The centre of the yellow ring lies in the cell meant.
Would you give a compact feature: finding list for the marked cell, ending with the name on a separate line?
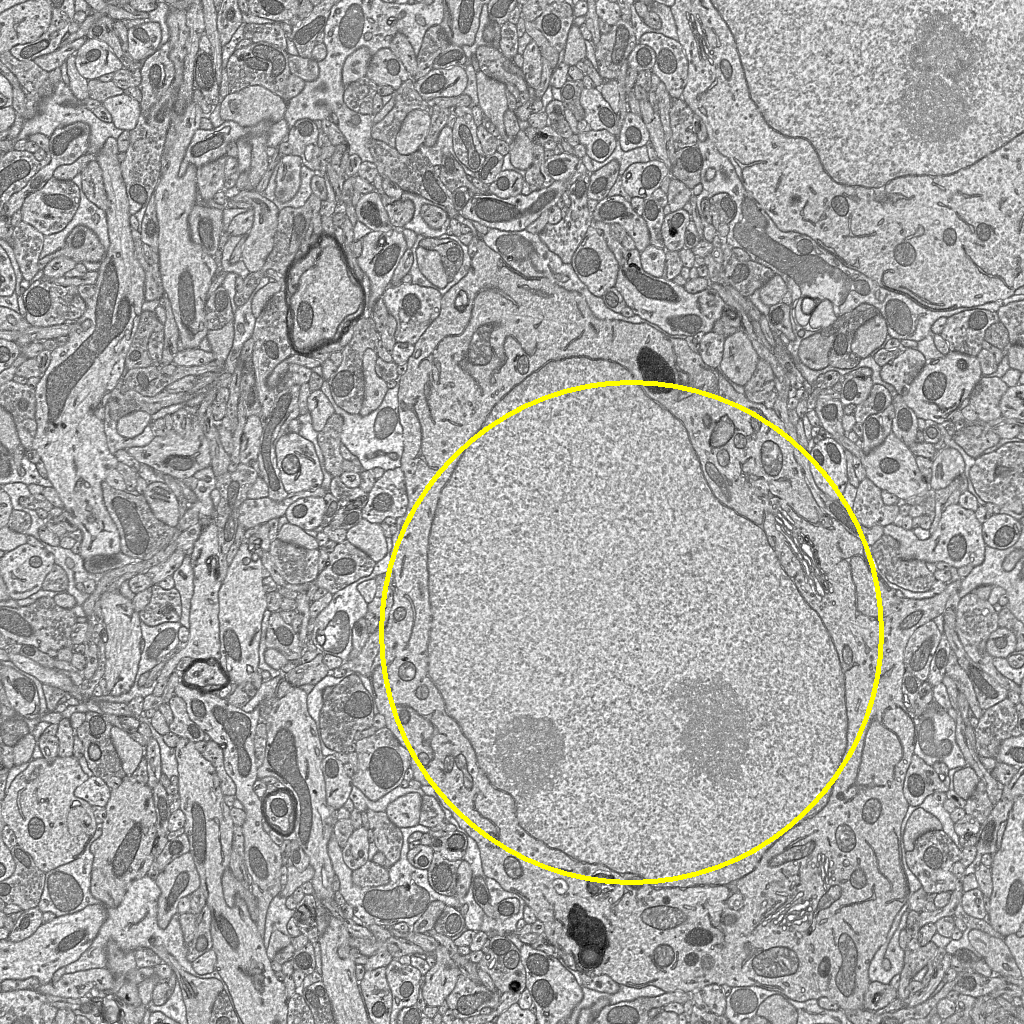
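Chromatin: pale, evenly dispersed, nothing dark lining the envelope
Nuclear envelope: smooth, no deep infoldings
Nucleolus-like patches: two, darker and loosely textured, in the lower half
Mitochondria: a few, in the wider cytoplasm upper right of the nucleus
Cell: excitatory neuron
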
